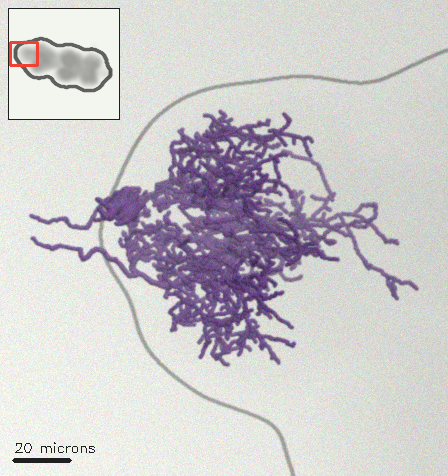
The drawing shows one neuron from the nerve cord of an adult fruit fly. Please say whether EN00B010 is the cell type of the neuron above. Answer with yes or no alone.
no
